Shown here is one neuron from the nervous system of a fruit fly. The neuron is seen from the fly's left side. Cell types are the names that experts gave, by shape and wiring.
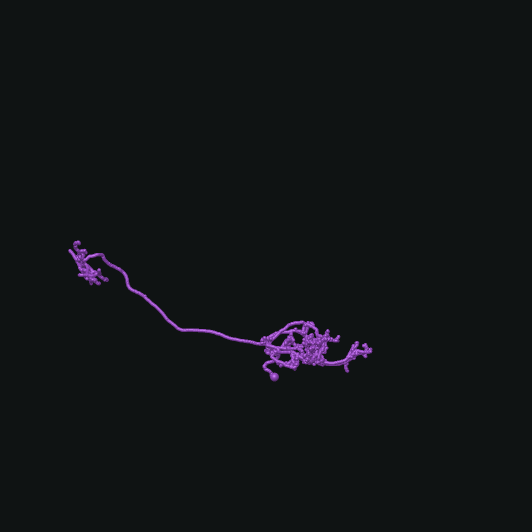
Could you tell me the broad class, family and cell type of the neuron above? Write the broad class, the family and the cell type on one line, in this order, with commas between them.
ascending neuron, hemilineage 10B, AN10B015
